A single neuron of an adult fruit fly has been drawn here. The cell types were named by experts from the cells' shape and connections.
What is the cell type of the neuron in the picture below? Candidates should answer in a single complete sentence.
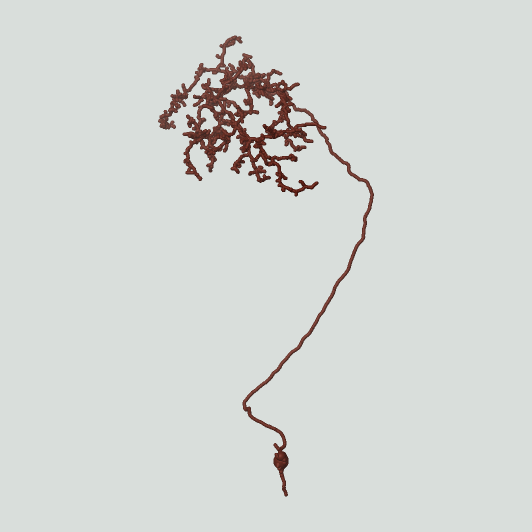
In terms of cell type, the neuron is Li34a.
